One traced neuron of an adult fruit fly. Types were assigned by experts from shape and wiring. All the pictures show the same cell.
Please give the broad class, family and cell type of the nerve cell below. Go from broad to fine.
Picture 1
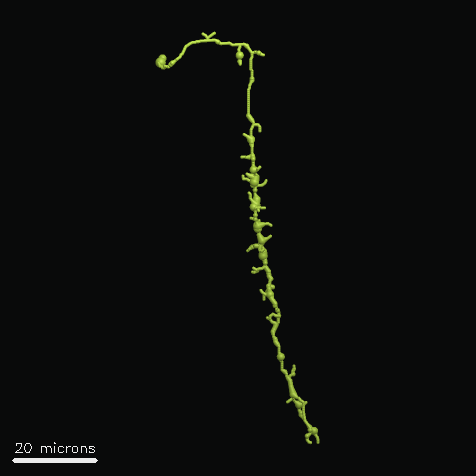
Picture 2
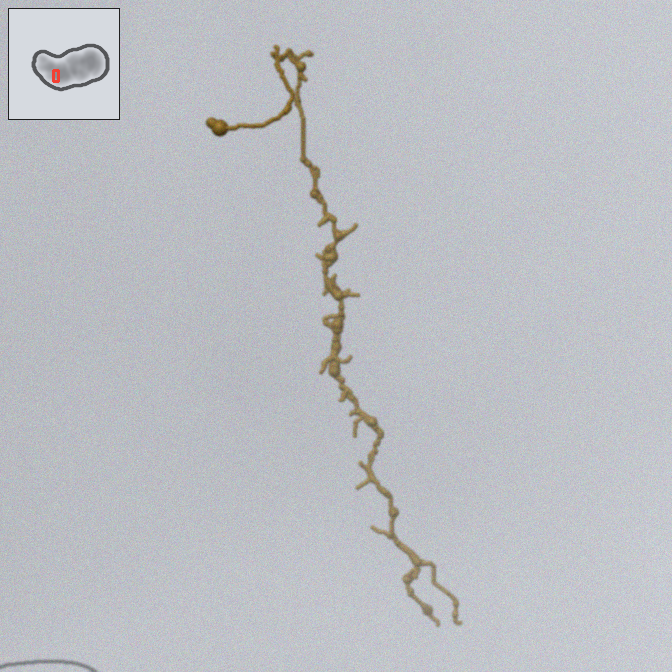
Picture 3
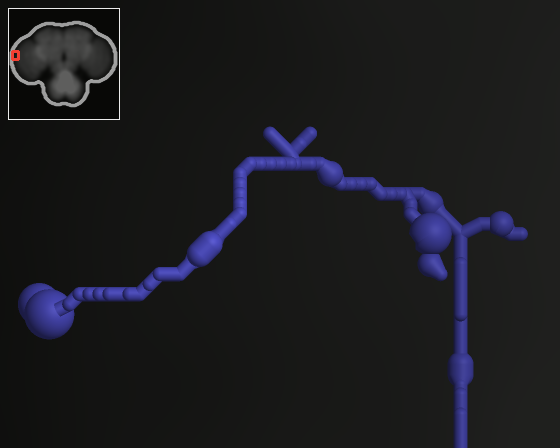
optic-lobe intrinsic neuron; Dm; Dm3c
